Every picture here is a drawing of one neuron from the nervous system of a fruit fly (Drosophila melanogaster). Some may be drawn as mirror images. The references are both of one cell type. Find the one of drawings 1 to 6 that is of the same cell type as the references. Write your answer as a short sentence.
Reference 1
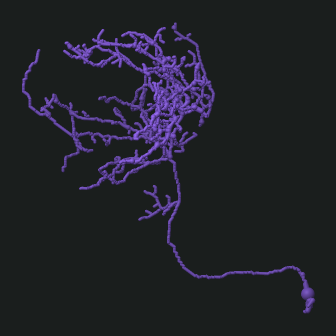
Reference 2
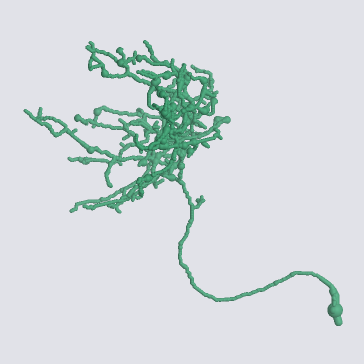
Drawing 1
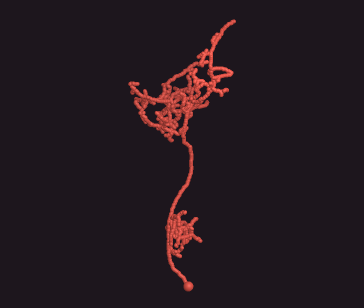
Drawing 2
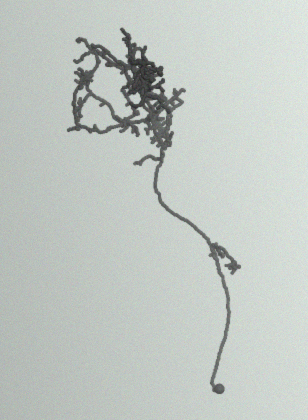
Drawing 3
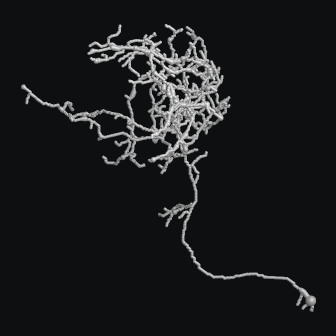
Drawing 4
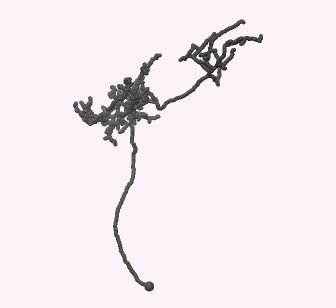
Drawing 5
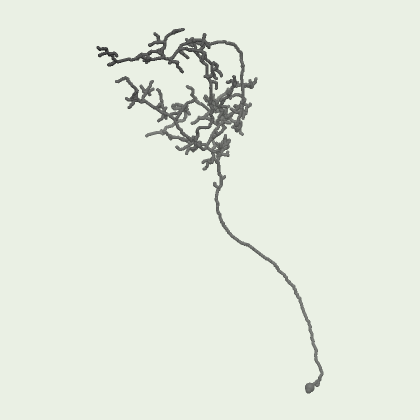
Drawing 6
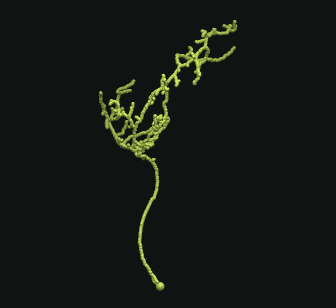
Drawing 3 is of the same cell type.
